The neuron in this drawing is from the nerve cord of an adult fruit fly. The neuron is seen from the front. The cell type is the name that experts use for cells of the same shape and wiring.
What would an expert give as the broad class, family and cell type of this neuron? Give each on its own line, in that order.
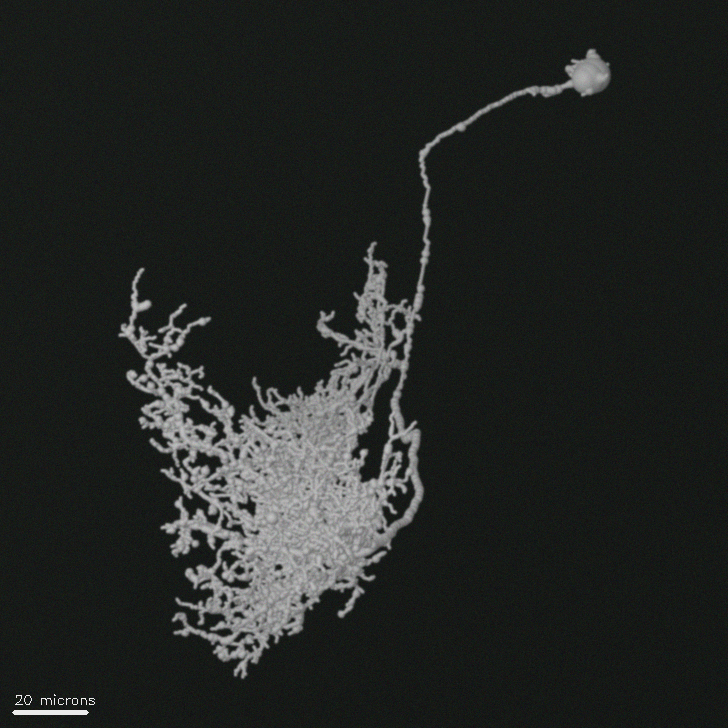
nerve-cord intrinsic neuron
hemilineage 05B
IN05B010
